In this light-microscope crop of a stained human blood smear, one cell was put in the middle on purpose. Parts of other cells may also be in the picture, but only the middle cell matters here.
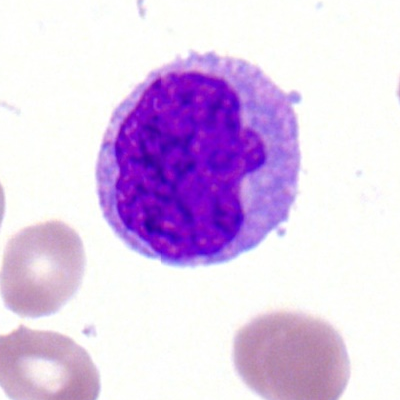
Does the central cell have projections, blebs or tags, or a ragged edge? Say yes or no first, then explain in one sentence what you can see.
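Yes. The cell edge is slightly ruffled with small blebs at the upper right.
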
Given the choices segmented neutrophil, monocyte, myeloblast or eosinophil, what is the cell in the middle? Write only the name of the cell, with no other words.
monocyte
